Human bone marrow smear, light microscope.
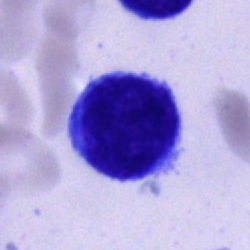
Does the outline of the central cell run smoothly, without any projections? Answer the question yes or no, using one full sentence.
No, by its outline the cell is rough, not smooth and even.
